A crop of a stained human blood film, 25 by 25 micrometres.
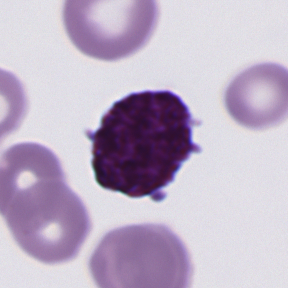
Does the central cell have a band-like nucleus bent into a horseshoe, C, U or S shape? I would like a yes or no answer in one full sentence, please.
No, the nucleus has not been drawn out into a band and is a compact round or oval mass.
